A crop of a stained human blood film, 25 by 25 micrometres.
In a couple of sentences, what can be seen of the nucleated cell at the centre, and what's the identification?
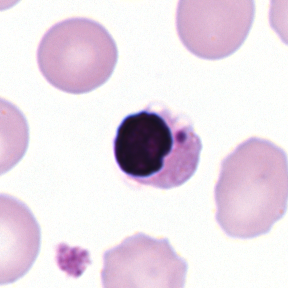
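First, the nucleus takes up more than half of the cell, with dense, dark purple chromatin throughout. Second, the cytoplasm forms a crescent on the right side of the nucleus. Third, a single dark purple granule lies in the cytoplasm just right of the nucleus, near its upper edge. This is a normoblast.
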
